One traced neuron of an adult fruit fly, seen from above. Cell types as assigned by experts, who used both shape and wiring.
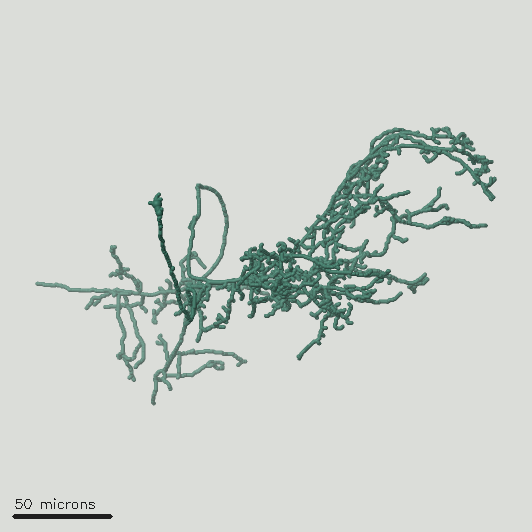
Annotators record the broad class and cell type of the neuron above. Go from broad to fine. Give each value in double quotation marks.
"central-brain intrinsic neuron", "CL211"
